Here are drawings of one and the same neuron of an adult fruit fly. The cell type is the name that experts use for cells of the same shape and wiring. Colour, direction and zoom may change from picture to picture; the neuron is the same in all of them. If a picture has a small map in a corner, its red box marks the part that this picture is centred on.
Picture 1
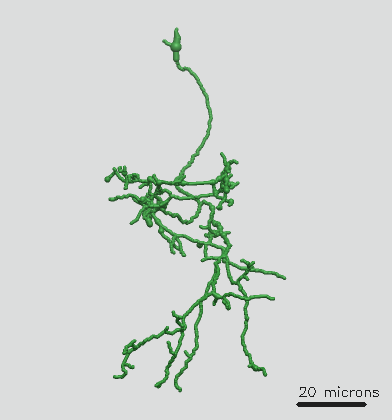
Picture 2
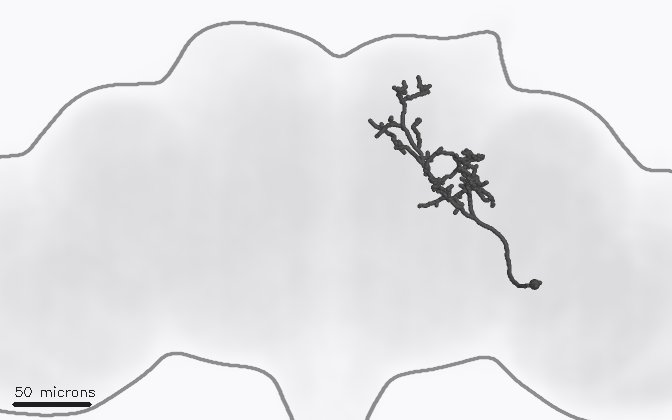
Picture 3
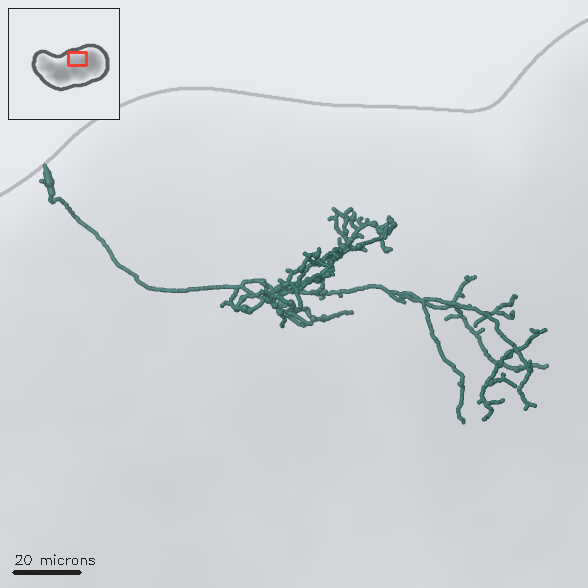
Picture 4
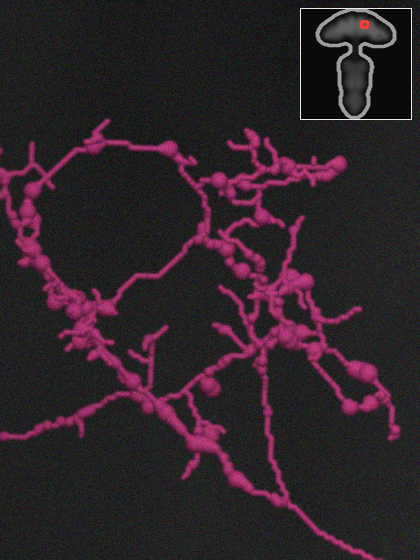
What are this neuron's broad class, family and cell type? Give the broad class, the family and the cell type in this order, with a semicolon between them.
central-brain intrinsic neuron; hemilineage SLPad1_posterior; CB1168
